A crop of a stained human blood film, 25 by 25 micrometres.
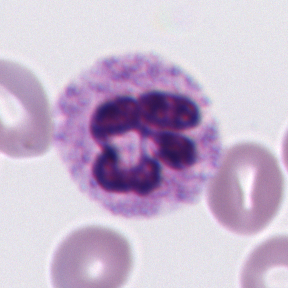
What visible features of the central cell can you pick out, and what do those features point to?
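Looking at this cell, the outline is round and smooth. Its nucleus breaks into four separate lobes, and those lobes form a ring around a pale central space. The cytoplasm comes across as pale pinkish-lilac. This is a segmented neutrophil.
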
